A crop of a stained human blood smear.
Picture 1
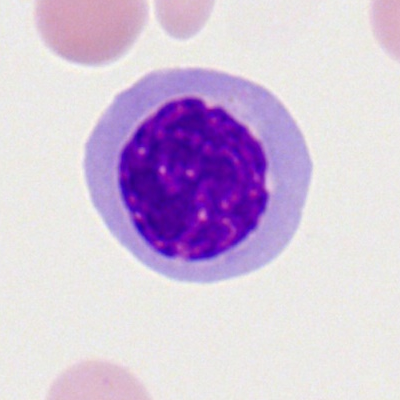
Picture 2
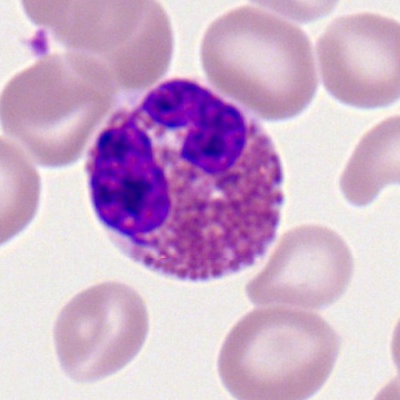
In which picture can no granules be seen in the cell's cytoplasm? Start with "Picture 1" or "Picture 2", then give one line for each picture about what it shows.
Picture 1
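In picture 1: The cytoplasm contains no visible granules.
In picture 2: The cytoplasm is packed with coarse reddish-pink granules.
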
